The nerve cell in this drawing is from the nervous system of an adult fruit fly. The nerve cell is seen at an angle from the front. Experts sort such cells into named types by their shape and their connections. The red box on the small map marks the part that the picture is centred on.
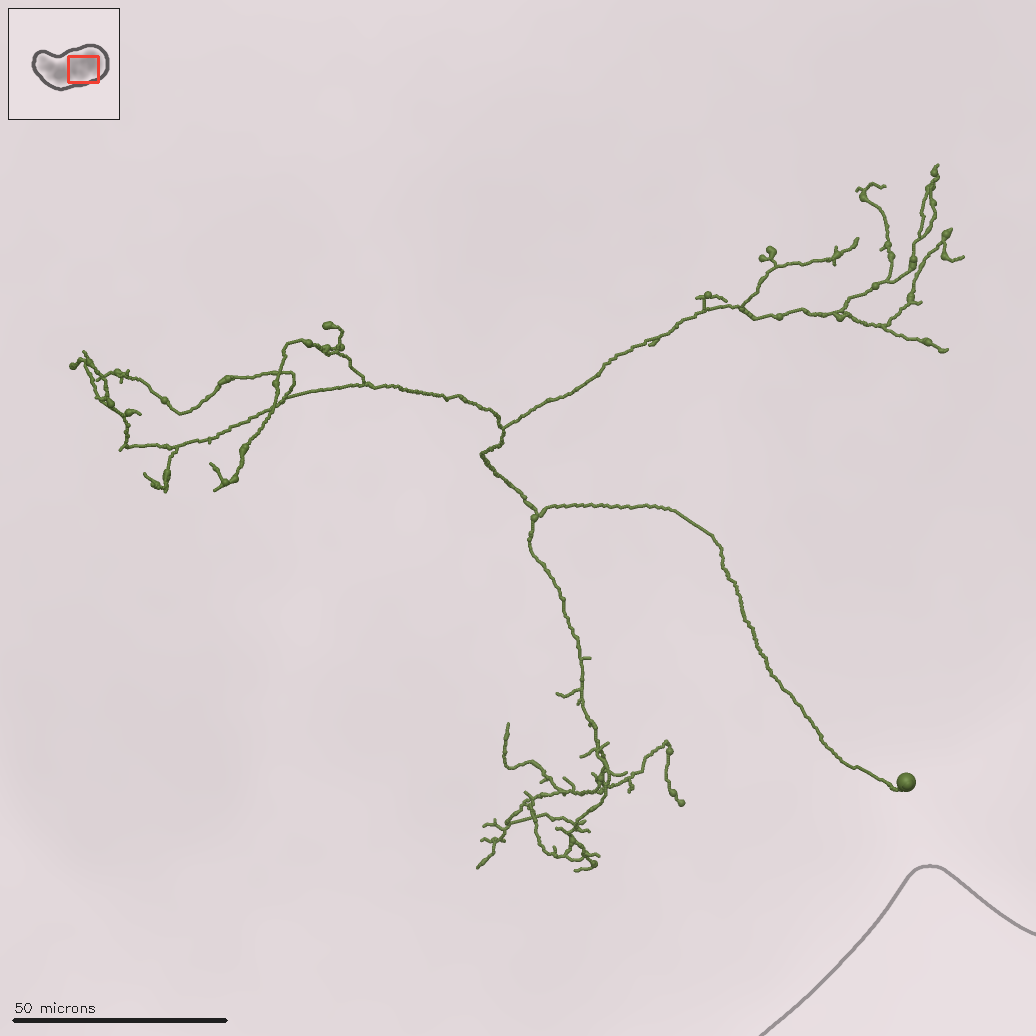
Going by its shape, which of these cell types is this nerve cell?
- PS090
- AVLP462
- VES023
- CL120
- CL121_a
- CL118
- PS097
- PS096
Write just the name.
CL120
